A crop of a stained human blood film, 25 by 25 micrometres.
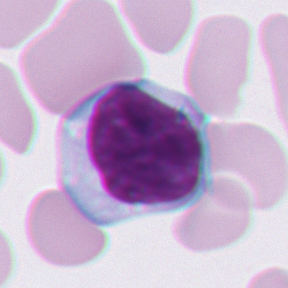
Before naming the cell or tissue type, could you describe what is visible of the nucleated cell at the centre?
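In outline, this cell is angular and polygonal rather than smoothly round. Its nucleus is roundish and shows no lobes. The cytoplasm stains pale blue-grey, and its rim is widest on the left side of the cell. This is a typical lymphocyte.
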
